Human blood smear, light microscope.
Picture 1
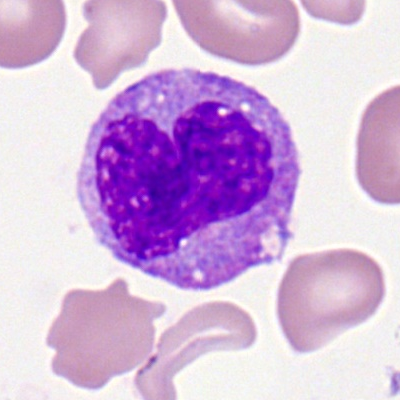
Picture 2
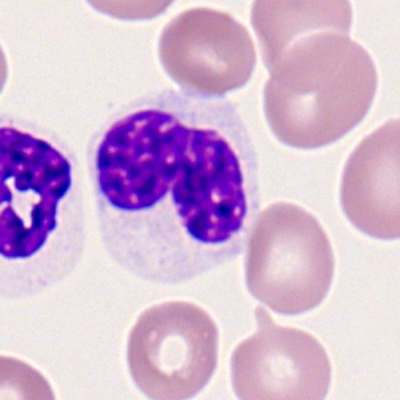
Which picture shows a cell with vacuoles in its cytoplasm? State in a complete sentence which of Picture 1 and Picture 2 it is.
In Picture 1, there are one or more clear vacuoles in the cytoplasm of the cell.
